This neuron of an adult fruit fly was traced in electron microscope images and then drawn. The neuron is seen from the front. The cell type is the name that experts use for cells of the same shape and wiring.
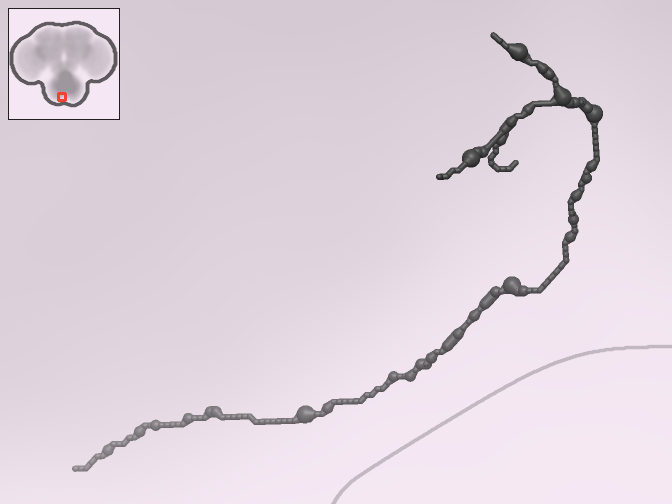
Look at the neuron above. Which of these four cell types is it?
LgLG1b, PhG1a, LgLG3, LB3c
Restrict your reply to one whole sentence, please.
It is LgLG3 that names the cell type of this neuron.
